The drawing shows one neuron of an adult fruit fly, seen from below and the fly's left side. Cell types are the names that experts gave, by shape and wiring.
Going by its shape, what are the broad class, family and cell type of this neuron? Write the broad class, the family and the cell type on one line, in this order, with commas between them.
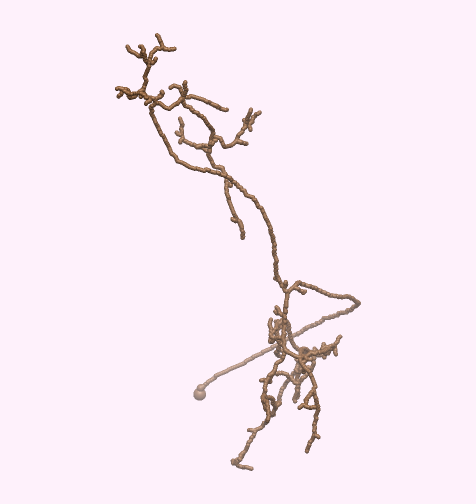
central-brain intrinsic neuron, hemilineage SLPad1_posterior, LHPD2a5_b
